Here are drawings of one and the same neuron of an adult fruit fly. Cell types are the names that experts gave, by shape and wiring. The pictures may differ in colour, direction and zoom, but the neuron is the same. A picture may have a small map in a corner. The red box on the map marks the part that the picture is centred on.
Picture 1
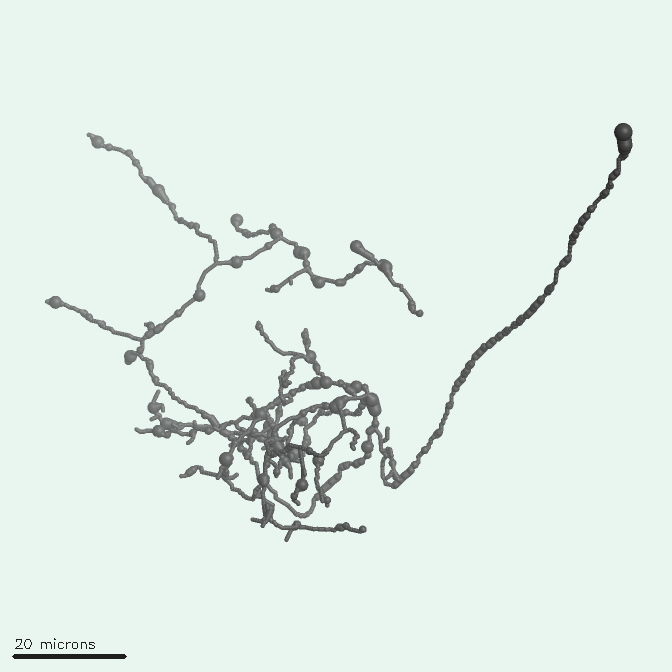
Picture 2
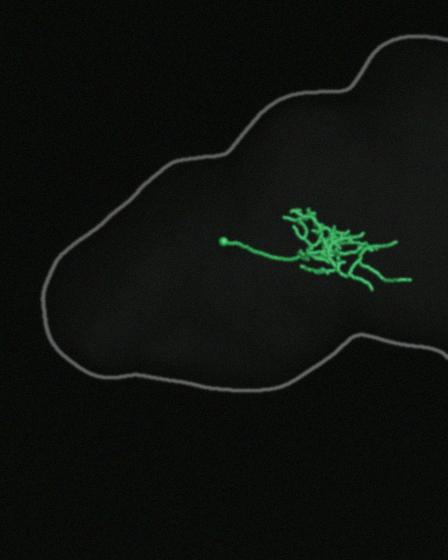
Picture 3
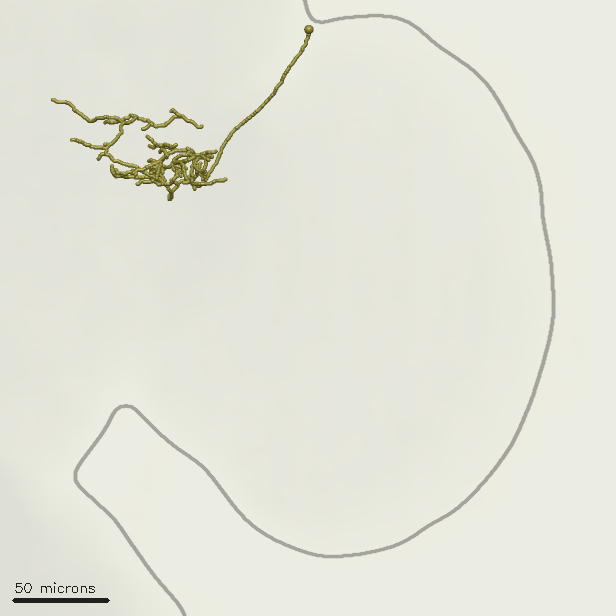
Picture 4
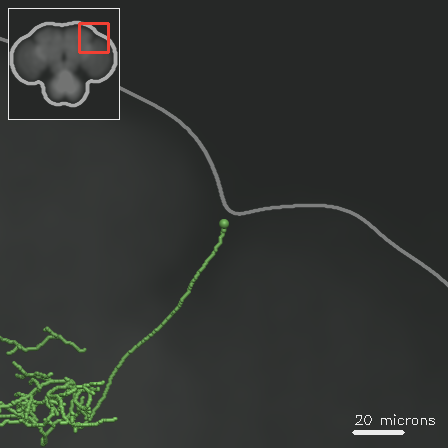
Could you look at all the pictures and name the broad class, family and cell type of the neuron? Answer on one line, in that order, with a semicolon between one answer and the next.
central-brain intrinsic neuron; hemilineage VPNp1_medial; PLP192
